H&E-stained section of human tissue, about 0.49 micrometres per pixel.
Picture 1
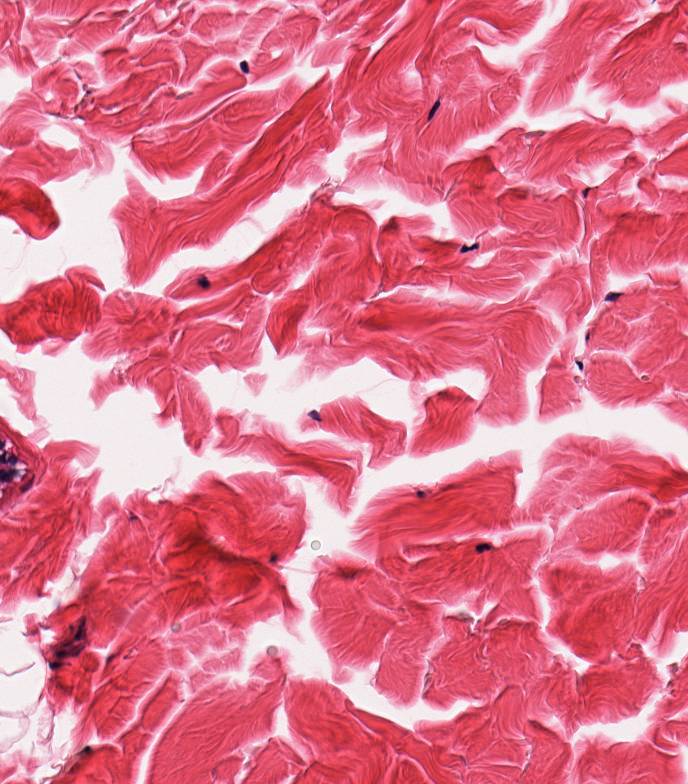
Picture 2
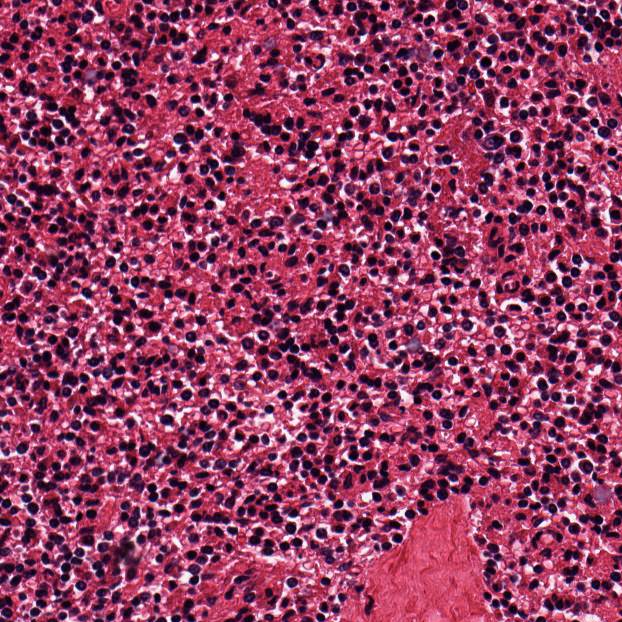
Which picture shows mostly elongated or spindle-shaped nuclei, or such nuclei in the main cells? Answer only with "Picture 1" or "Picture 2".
Picture 1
